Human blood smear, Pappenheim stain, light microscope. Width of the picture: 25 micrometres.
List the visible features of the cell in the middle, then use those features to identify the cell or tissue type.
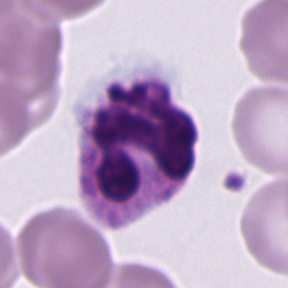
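Densely clumped, dark purple chromatin makes up the nucleus. Fine pink-violet granules fill the cytoplasm, which is pale rather than deep blue. The widest band of cytoplasm lies below the nucleus. This is a segmented neutrophil.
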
